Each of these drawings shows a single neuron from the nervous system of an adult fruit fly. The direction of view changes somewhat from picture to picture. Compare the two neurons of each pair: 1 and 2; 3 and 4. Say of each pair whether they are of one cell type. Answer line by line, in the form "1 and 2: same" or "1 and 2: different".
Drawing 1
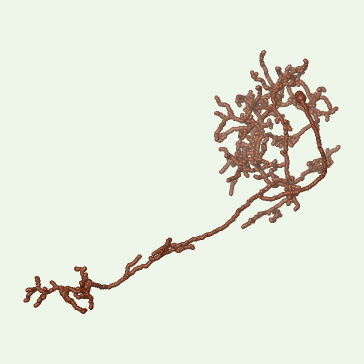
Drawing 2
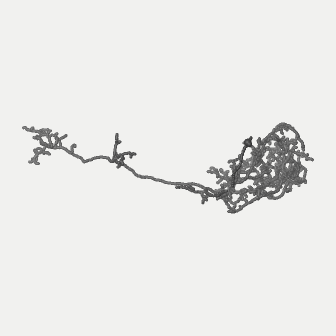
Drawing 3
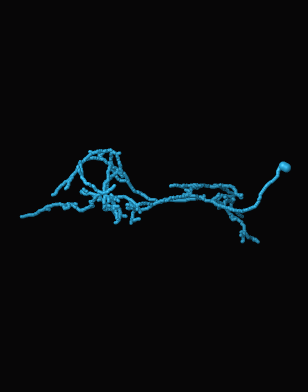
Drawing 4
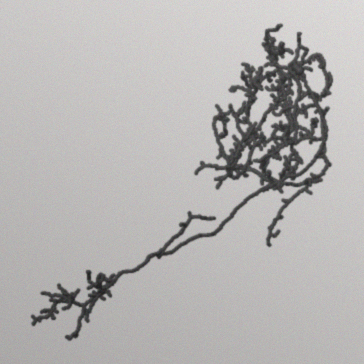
1 and 2: same
3 and 4: different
